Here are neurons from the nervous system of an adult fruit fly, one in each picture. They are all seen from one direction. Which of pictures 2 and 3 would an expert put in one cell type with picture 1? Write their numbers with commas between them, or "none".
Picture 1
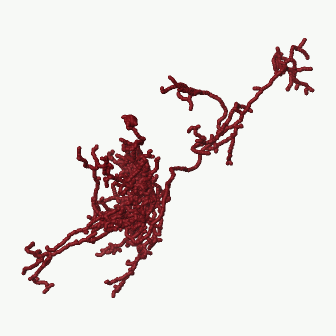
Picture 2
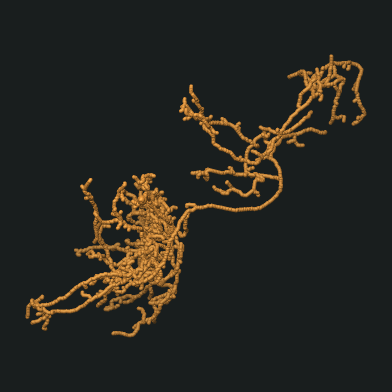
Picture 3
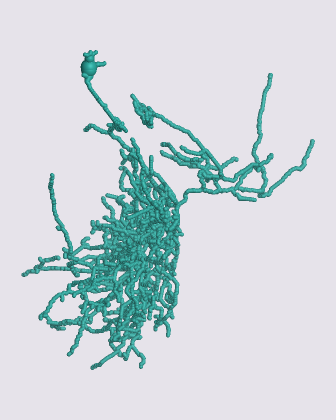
2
